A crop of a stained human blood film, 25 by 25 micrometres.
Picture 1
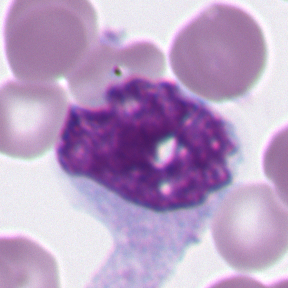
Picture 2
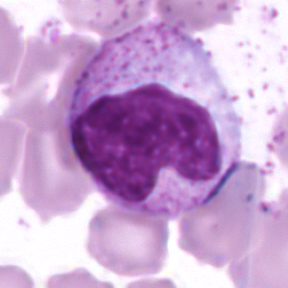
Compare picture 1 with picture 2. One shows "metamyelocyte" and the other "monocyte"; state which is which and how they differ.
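Assignment: monocyte in picture 1, metamyelocyte in picture 2. Outline: the monocyte's is irregular rather than round, while the metamyelocyte's is roughly round and smooth. Nucleus: the monocyte's has an irregular, lumpy, indented outline with small pale holes to the right of its centre, and red cells lie against its top.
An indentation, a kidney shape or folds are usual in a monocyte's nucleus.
The metamyelocyte's nucleus is kidney-shaped, with one notch on its lower right side, and shows no nucleoli. Cytoplasm: the monocyte's is pale greyish lilac without coarse granules, whereas the metamyelocyte's is pale pinkish-lilac with fine reddish-purple granules scattered through it.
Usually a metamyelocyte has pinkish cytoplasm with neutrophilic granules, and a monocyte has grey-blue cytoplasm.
Background: many small pinkish-purple specks lie to the upper right of the metamyelocyte.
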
